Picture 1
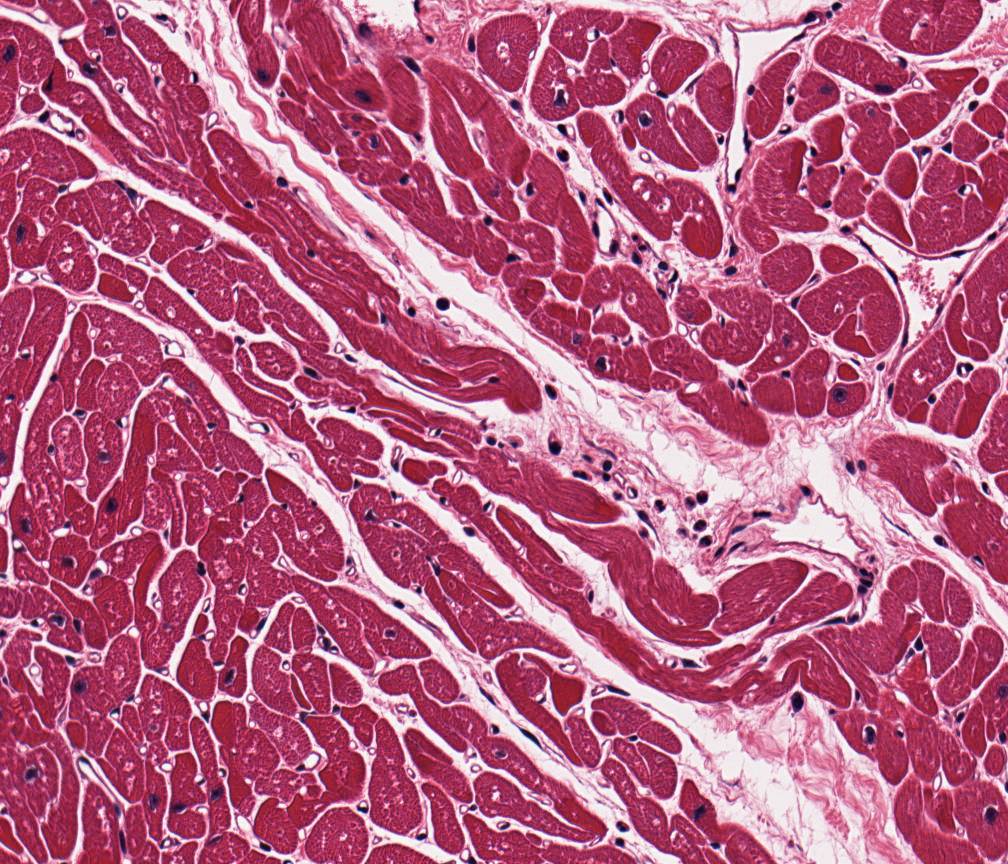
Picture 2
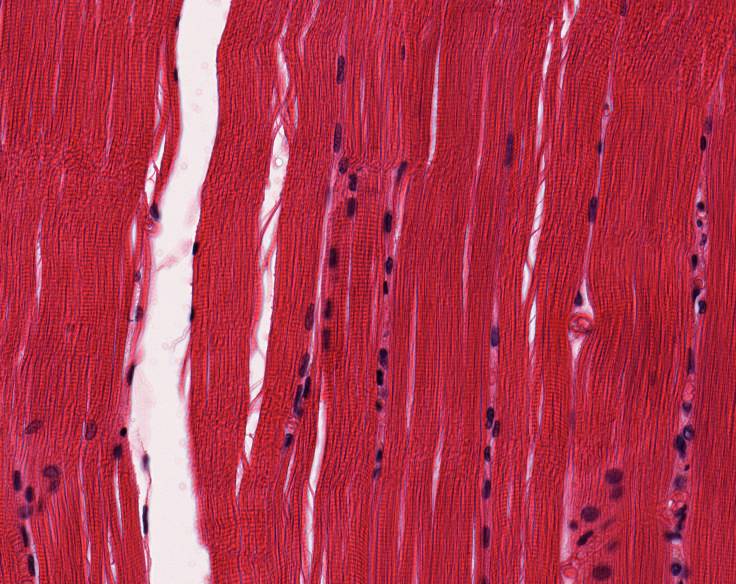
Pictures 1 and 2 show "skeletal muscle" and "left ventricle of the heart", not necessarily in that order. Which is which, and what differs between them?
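The left ventricle of the heart appears in picture 1 and skeletal muscle in picture 2. In the left ventricle, most muscle fibres are cut across or obliquely; lengthwise fibres lie mainly alongside the central connective tissue band. Many fibres have irregular, branching outlines rather than smooth round profiles. Their cytoplasm is deeply eosinophilic, and some fibres show a small pale clear zone around the nucleus. Small, dark, elongated nuclei are scattered in the thin connective tissue between fibres. In the skeletal muscle, long fibres run roughly vertically across the whole field, lying side by side in parallel without branching. Their cytoplasm stains an intense deep red. The dark purple, elongated nuclei lie along the fibre edges, not in their centres.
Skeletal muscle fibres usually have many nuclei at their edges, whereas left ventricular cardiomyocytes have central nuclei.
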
